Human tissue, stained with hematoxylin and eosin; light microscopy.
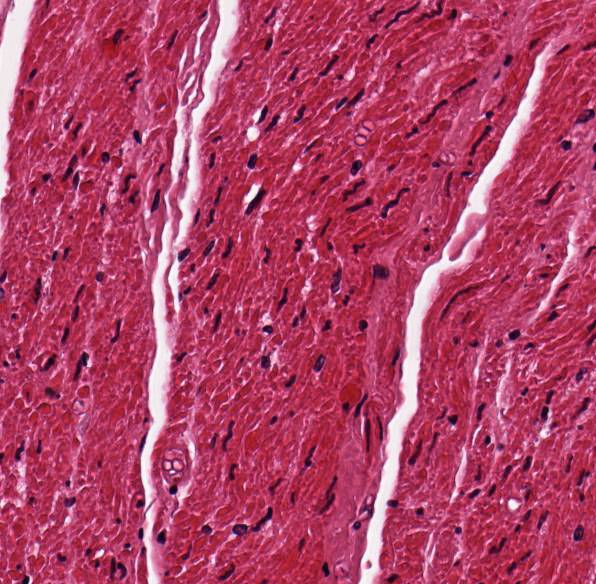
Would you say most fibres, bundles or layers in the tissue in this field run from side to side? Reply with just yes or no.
No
